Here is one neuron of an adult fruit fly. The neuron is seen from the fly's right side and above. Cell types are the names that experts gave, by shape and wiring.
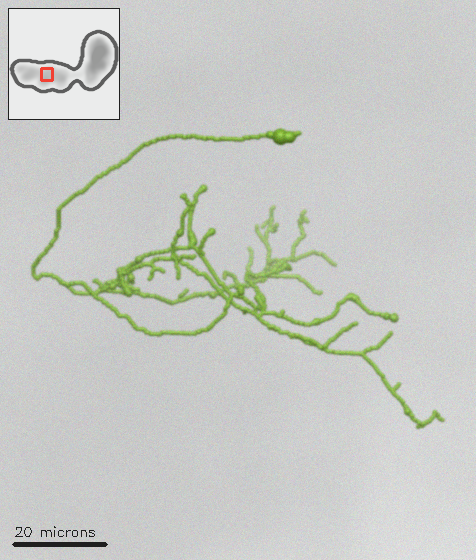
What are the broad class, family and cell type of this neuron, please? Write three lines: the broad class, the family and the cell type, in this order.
nerve-cord intrinsic neuron
hemilineage 11B
IN11B020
